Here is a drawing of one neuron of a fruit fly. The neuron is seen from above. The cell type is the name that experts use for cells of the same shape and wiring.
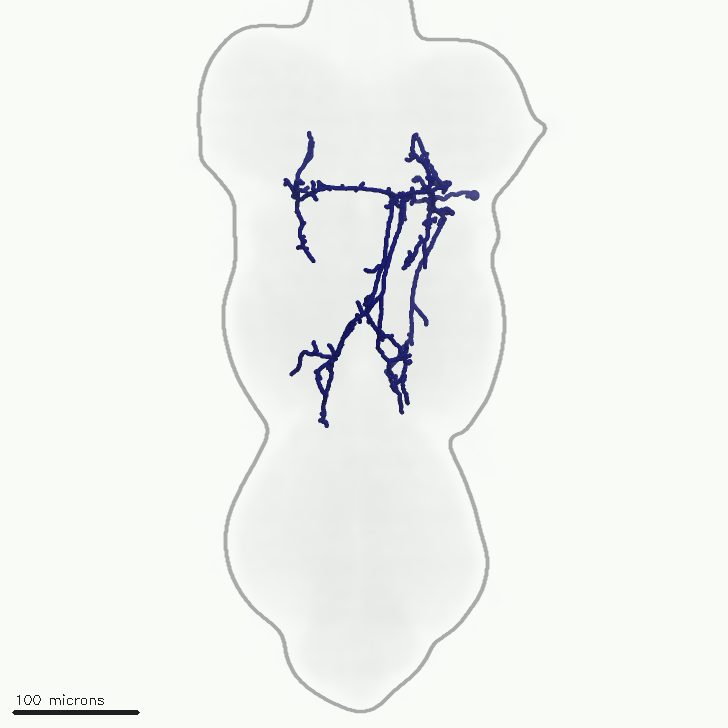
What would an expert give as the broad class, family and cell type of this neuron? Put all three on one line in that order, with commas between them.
nerve-cord intrinsic neuron, hemilineage 12A, IN12A043_c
